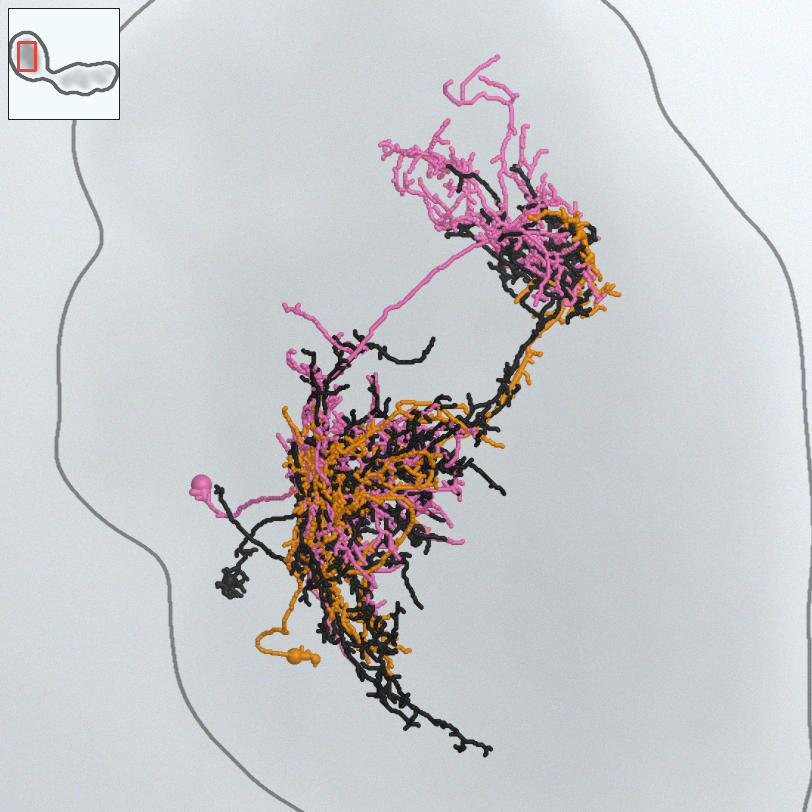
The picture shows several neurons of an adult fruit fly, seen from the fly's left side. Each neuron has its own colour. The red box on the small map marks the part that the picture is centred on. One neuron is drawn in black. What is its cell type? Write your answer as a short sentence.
The cell type is VES001.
